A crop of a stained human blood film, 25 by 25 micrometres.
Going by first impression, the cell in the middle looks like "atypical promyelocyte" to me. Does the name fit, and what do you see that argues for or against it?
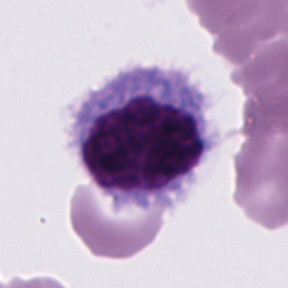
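Fine hair-like projections fringe the cell around most of its edge. The cytoplasm is pale blue-grey without distinct granules, and the chromatin stains dark purple and looks dense.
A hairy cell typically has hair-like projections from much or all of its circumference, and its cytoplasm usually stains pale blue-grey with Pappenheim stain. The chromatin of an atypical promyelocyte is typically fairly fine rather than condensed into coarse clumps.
The projections and the cytoplasm colour support hairy cell; the dense chromatin counts against atypical promyelocyte. Conclusion: hairy cell, not atypical promyelocyte.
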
